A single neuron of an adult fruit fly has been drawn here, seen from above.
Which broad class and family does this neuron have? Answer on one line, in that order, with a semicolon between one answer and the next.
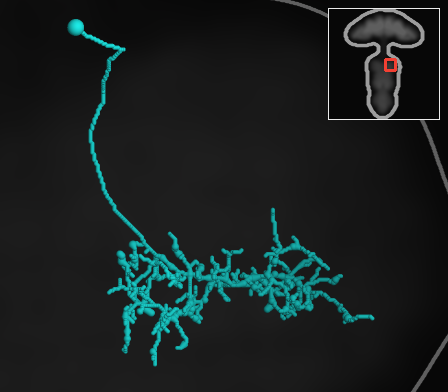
nerve-cord intrinsic neuron; hemilineage 09A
